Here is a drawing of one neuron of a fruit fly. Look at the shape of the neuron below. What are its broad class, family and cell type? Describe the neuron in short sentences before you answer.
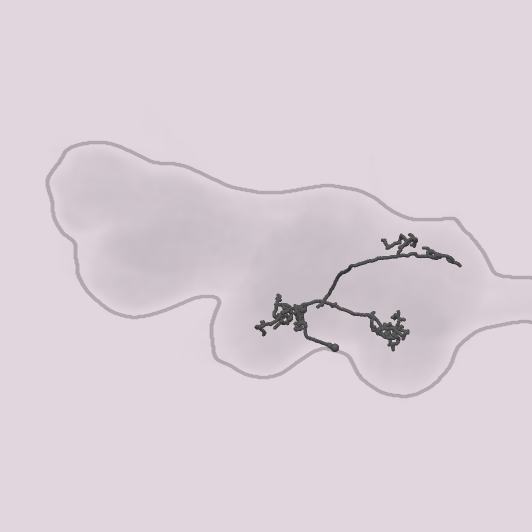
In this view it is wider than it is tall. It is a nerve-cord intrinsic neuron. The family is hemilineage 08B. Its cell type is IN08B052.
